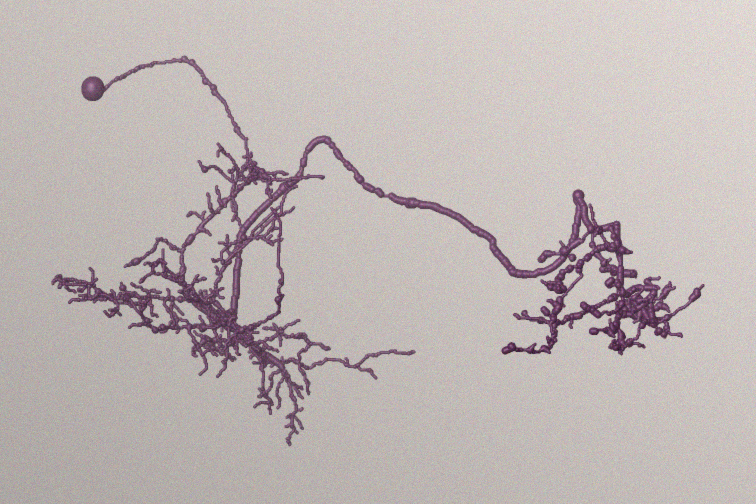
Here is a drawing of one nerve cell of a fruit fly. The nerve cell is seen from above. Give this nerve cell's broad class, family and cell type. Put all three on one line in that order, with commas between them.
central-brain intrinsic neuron, hemilineage MX7, GNG545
